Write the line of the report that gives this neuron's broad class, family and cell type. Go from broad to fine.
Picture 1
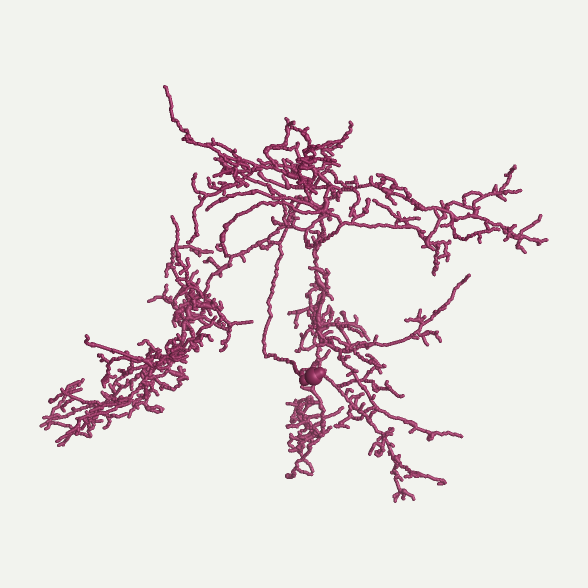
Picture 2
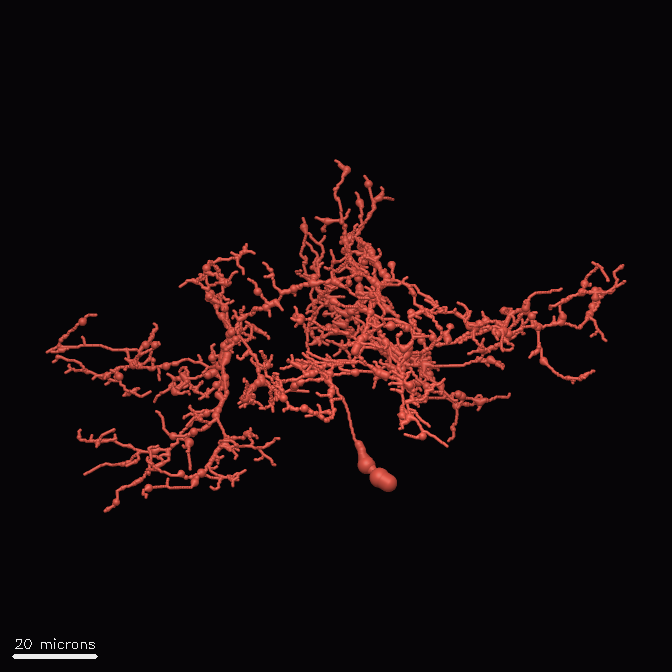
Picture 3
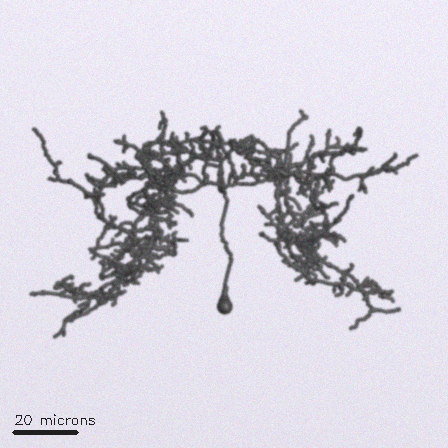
nerve-cord intrinsic neuron; hemilineage 00A; IN00A031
